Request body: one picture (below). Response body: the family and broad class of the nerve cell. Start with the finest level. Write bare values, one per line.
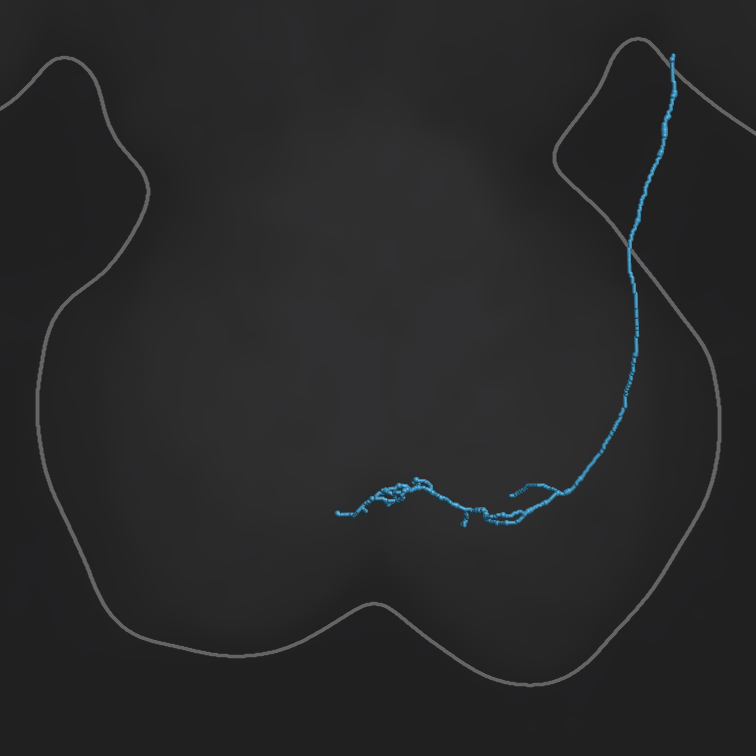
class mechanosensory tactile
sensory neuron entering the nerve cord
